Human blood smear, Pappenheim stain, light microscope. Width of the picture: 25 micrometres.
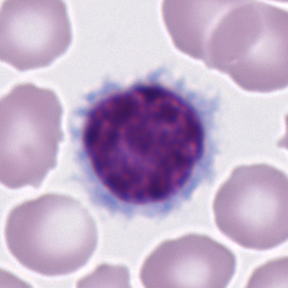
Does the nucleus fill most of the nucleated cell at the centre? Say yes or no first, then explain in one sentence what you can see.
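Yes. The cytoplasm forms a narrow rim around the nucleus.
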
